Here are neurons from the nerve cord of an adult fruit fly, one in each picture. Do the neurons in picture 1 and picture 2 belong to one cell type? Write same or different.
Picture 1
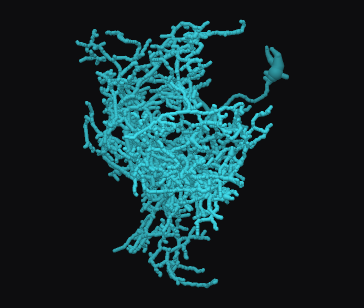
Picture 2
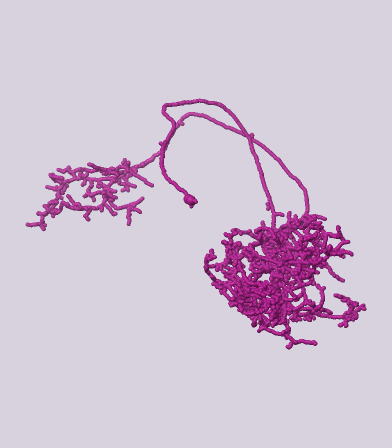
different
